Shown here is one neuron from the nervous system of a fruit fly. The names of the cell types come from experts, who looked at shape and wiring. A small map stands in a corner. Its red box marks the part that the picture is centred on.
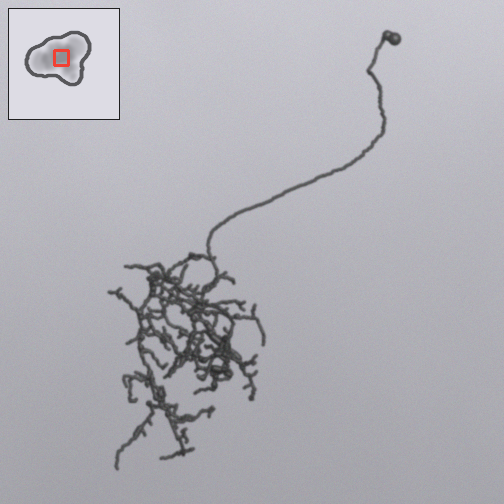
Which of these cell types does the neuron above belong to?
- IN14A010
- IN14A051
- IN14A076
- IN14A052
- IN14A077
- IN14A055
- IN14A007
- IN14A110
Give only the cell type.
IN14A076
